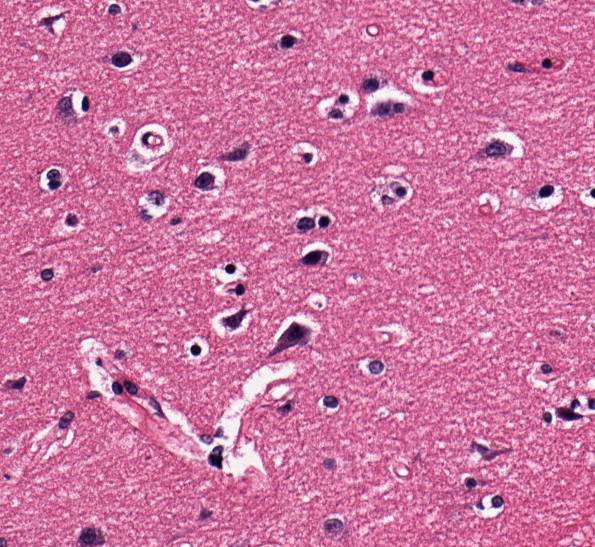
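Cerebral cortex: between the cells you'll see a uniform, finely granular-fibrillary pink matrix. Most of the nuclei are small, round and darkly stained, and many of them sit inside clear, empty halos. Just below the centre there's a triangular cell body whose purple cytoplasm tapers to a point.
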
